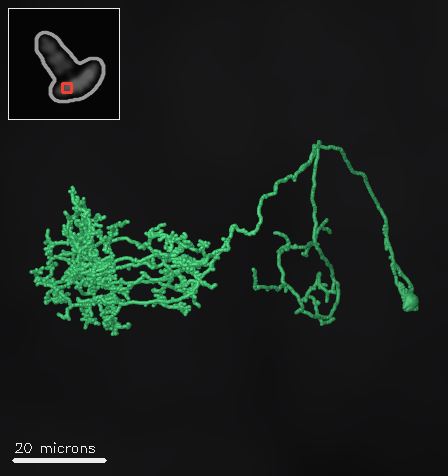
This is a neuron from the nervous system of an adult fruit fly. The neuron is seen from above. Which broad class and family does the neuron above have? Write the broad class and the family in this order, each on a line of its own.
optic-lobe intrinsic neuron
Li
